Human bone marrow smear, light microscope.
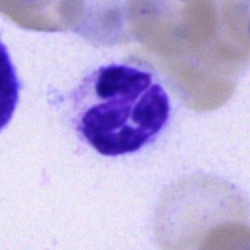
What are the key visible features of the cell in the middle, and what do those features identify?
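See how the nucleus folds into a curved, kidney-like mass with a narrow pale cleft running through it. The chromatin is dense and dark purple throughout. There's a thin pale lilac rim of cytoplasm, widest on the left. It's a segmented neutrophil.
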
